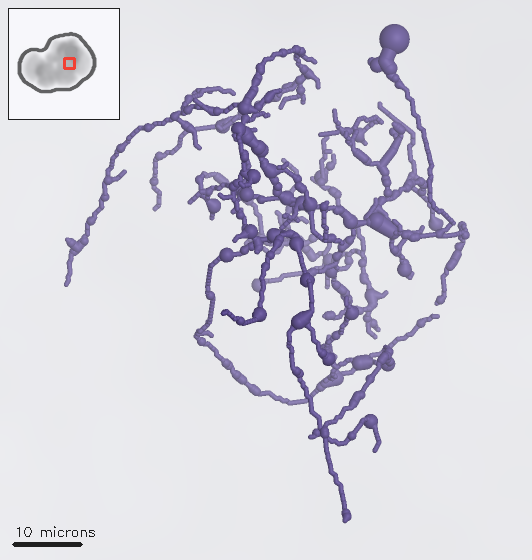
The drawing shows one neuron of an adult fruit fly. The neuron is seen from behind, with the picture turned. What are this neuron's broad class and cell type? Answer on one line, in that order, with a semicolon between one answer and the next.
central-brain intrinsic neuron; CB1208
